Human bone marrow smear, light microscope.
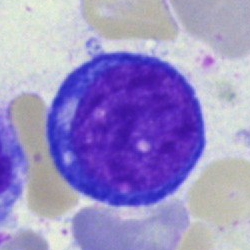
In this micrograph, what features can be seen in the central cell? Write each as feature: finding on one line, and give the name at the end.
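Outline: round and smooth all the way around
Chromatin: finely granular and evenly spread, not clumped
Cytoplasm colour: a deep blue
Left side: the wider part of the cytoplasmic rim, holding a paler zone
This cell: proerythroblast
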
